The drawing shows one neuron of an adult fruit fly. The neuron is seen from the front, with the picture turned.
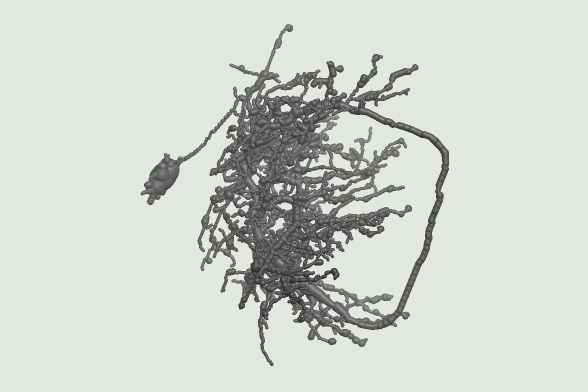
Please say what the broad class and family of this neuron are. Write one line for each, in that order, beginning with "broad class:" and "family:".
broad class: nerve-cord intrinsic neuron
family: hemilineage 17B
